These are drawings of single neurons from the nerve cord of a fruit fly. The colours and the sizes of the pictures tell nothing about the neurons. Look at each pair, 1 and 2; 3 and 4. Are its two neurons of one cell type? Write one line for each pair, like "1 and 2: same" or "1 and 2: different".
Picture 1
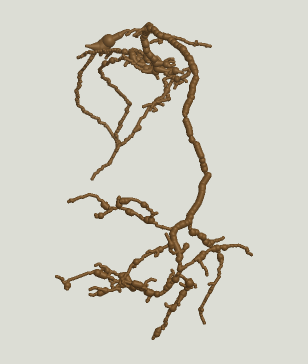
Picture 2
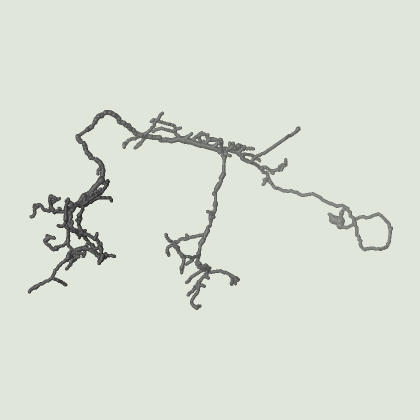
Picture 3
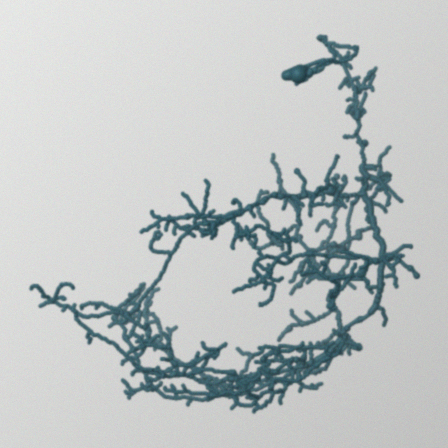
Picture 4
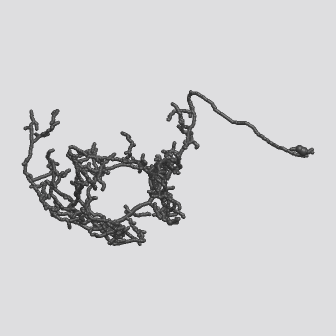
1 and 2: same
3 and 4: same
